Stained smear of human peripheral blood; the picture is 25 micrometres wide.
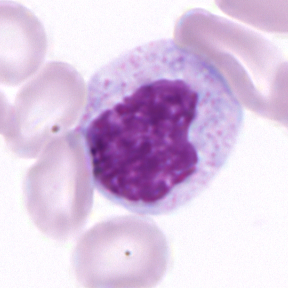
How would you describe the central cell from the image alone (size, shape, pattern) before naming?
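Roughly round with smooth edges, the cell measures about 15 micrometres across. Its nucleus lies toward the lower left and fills about 50% of the cell's area. The chromatin is coarse and clumped, with paler gaps lying between darker patches. Pale greyish blue cytoplasm carries fine pink-red granules scattered throughout. The cell shown is a metamyelocyte.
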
